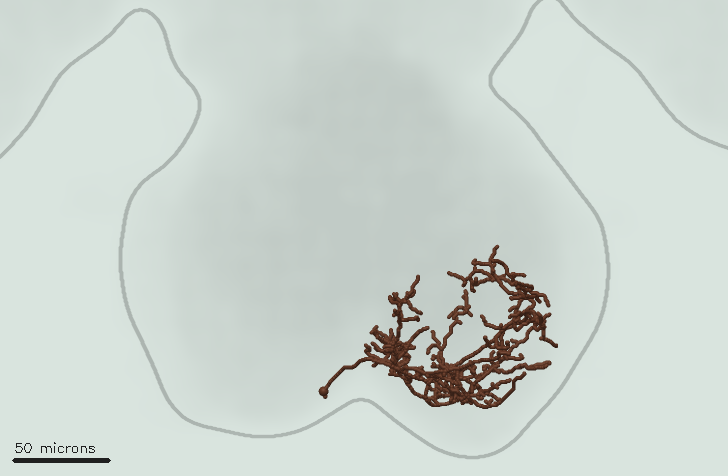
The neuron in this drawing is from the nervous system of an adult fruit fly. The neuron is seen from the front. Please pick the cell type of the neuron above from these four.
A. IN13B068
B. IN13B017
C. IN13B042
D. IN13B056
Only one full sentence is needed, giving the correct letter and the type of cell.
Cell type IN13B017, option B, is the one the neuron has.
